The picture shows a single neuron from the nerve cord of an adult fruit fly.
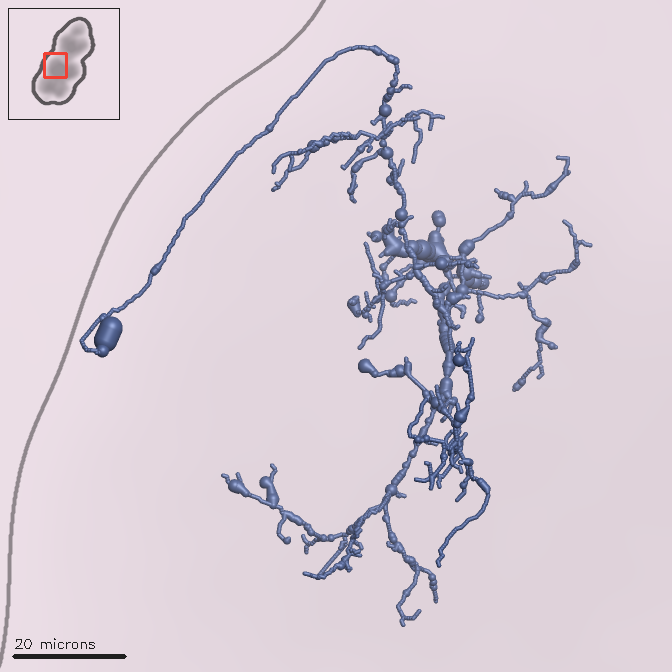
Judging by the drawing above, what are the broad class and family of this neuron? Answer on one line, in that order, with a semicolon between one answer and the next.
nerve-cord intrinsic neuron; hemilineage 19A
